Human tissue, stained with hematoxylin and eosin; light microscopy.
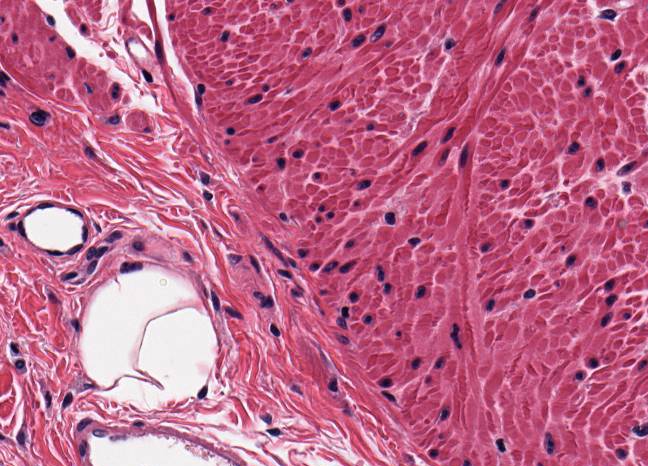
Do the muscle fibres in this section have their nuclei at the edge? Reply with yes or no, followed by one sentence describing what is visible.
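No. Among the cross-cut muscle cells only a minority of the profiles contain a small dark central nucleus.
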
